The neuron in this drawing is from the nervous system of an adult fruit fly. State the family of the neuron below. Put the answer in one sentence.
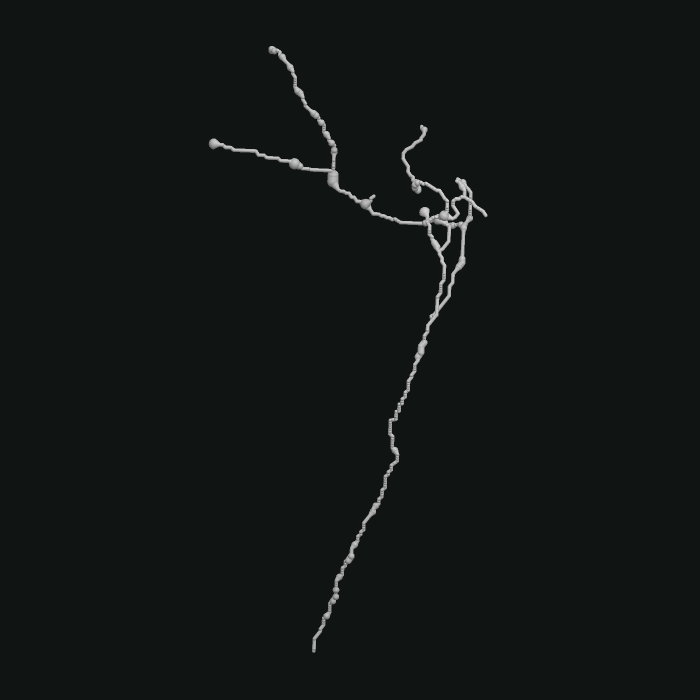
The family is class gustatory.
